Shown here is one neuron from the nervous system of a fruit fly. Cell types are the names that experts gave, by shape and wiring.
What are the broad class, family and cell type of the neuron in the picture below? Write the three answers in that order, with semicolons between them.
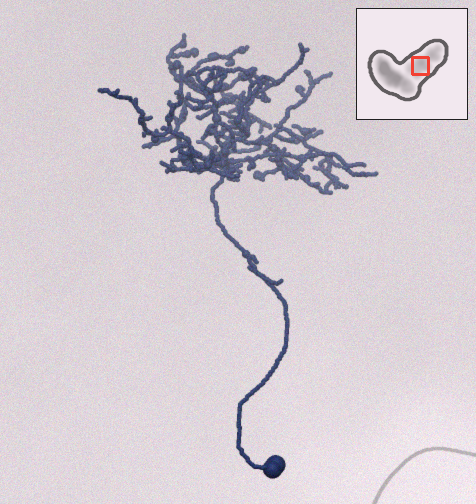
nerve-cord intrinsic neuron; hemilineage 14A; IN14A079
